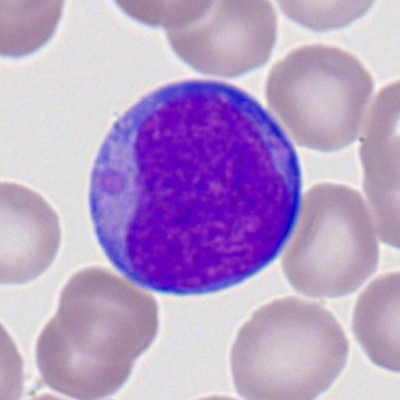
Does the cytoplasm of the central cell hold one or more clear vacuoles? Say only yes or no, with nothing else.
No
